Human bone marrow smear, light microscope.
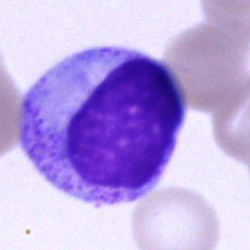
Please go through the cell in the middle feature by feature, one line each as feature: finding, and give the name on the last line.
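Chromatin: finely dispersed, evenly stained, no coarse clumps
Granules: fine, purple, scattered; densest along left and lower edge
Pale zone: granule-poor cytoplasm against nucleus, upper left
Vacuoles: none seen
Cell: myelocyte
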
